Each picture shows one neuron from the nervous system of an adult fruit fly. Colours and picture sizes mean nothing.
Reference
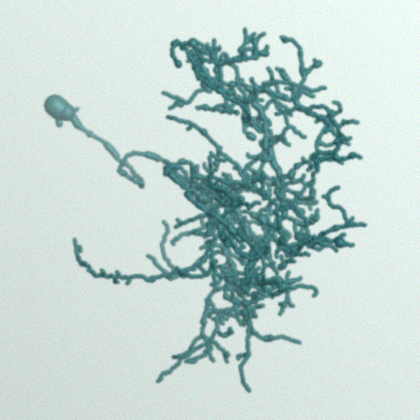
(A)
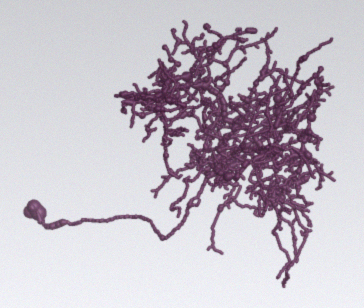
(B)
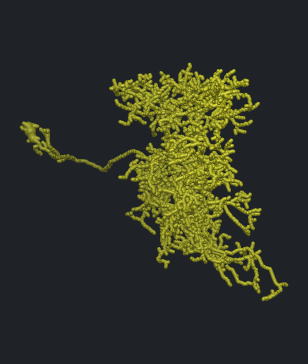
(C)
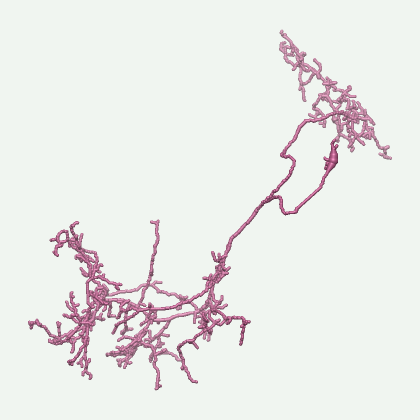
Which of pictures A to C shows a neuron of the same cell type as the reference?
A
